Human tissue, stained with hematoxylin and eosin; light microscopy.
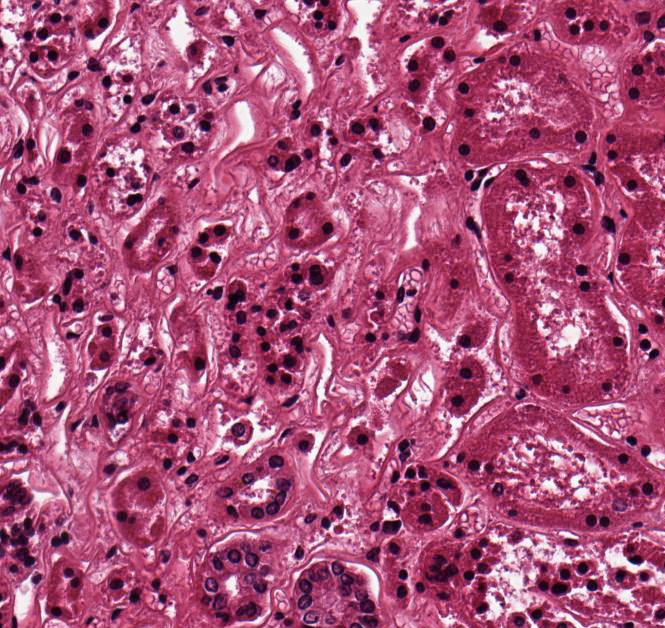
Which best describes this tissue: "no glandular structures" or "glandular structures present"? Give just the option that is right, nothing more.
Glandular structures present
